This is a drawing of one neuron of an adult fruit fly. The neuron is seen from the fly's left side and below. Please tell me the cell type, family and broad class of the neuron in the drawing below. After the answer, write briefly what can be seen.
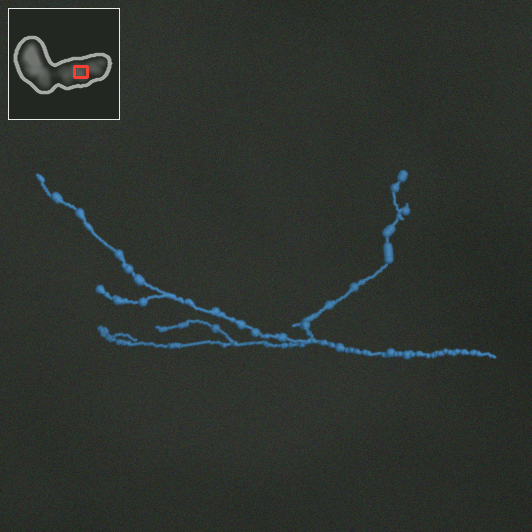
It is of cell type SNpp50. The name of its family is class mechanosensory proprioceptive. It is a sensory neuron entering the nerve cord. No cell body is drawn. There are a dozen or fewer branch ends.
